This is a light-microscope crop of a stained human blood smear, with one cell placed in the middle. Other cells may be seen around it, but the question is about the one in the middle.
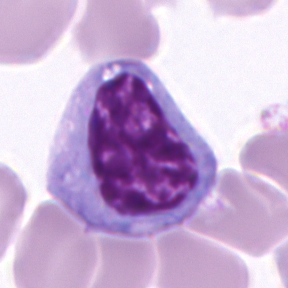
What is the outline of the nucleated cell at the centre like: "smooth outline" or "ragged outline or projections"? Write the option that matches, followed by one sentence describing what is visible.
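Smooth outline. The cell outline is smooth, with rounded corners giving a roughly triangular shape.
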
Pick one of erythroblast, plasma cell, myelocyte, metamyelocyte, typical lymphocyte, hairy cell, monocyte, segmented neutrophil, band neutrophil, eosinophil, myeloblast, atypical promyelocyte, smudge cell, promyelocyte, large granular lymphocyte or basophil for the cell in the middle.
plasma cell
